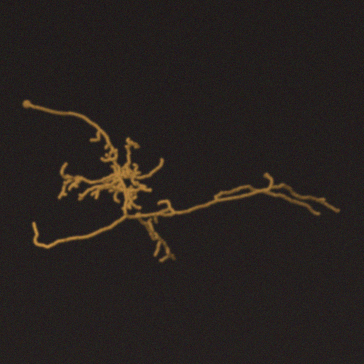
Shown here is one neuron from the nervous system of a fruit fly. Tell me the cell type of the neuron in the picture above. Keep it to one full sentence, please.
The cell type of this neuron is IN07B065.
